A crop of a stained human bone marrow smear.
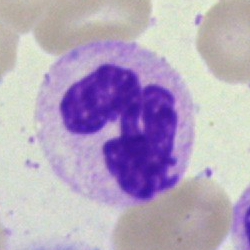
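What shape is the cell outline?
Round and smooth.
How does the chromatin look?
Dark purple and coarsely clumped.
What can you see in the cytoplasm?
It is abundant and pale lilac, with fine lilac granules scattered through it.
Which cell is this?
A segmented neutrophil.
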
